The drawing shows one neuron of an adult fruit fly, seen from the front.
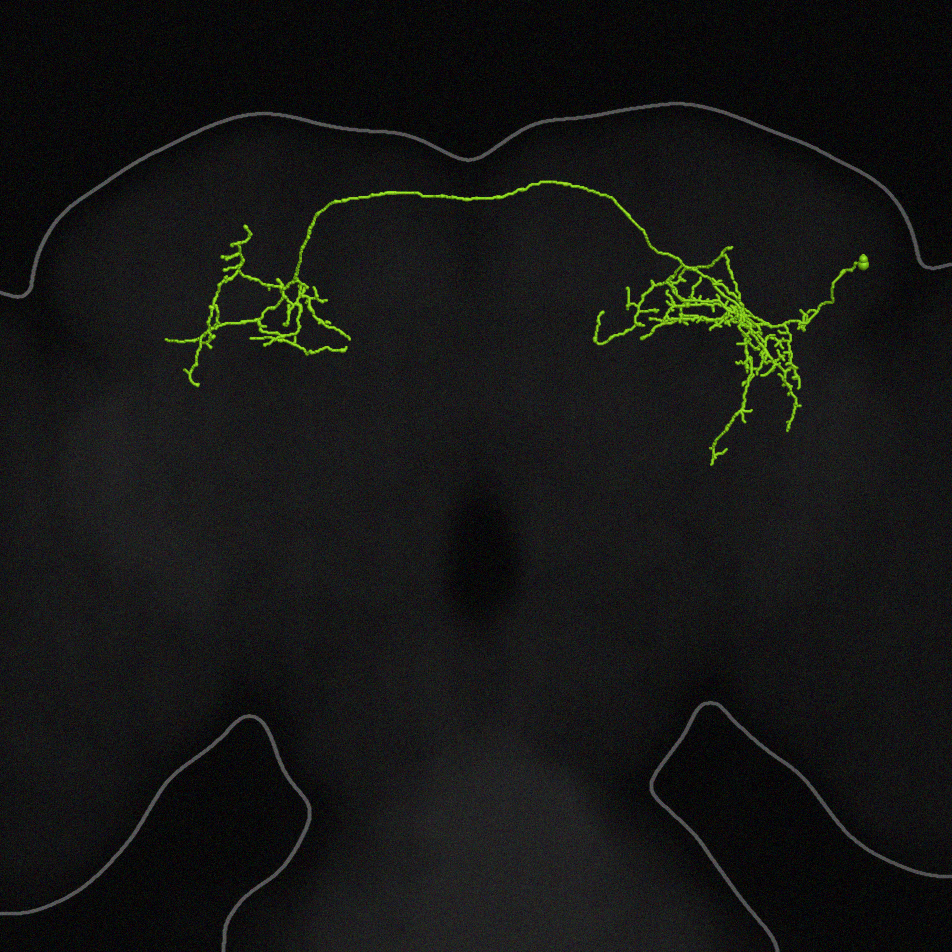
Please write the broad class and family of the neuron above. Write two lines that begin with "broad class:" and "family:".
broad class: central-brain intrinsic neuron
family: hemilineage SLPal2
